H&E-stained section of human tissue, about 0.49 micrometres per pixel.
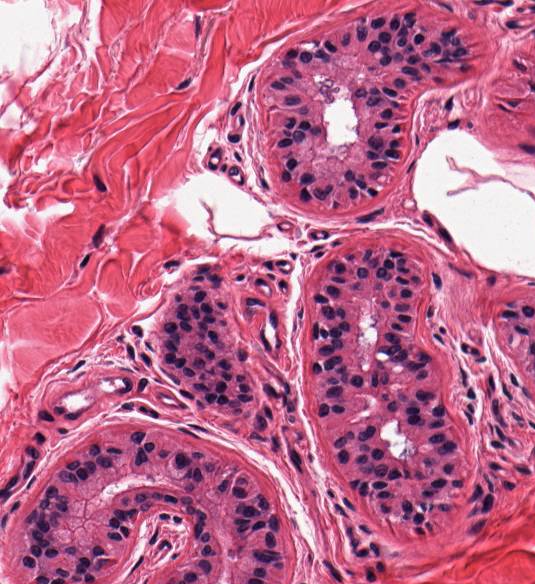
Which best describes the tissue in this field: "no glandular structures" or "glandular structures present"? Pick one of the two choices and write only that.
Glandular structures present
